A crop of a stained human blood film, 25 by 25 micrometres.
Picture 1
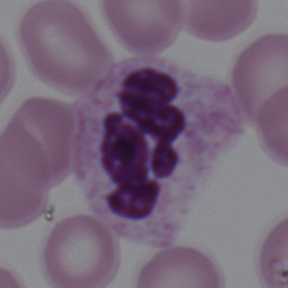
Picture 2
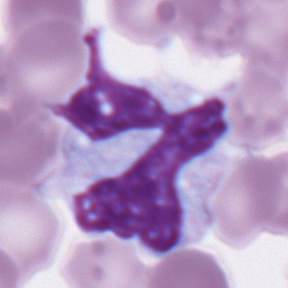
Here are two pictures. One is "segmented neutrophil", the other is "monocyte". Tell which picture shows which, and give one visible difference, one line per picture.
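Picture 1 – segmented neutrophil. Fine pinkish-violet granules are scattered through the cytoplasm.
Picture 2 – monocyte. No distinct granules are seen in the cytoplasm.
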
